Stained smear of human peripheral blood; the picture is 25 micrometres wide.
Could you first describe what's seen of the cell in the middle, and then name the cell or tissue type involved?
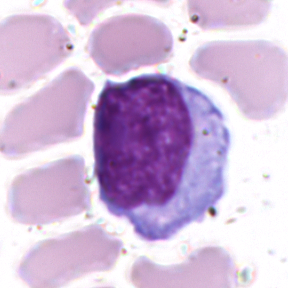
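A single oval nucleus without lobes, about 12 by 9 micrometres, sits off-centre toward the left of the cell. Its chromatin stains deep purple with a patchy, clumped texture. A moderate crescent of cytoplasm lies mainly to the right of the nucleus. The cell is a plasma cell.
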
